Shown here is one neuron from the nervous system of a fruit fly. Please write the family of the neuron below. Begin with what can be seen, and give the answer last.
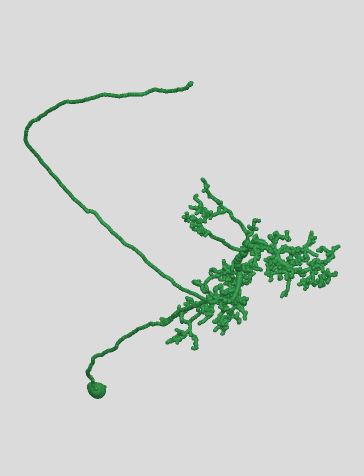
In this view it is about as wide as it is tall. Its broad class is visual projection neuron. Its family is TmY.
